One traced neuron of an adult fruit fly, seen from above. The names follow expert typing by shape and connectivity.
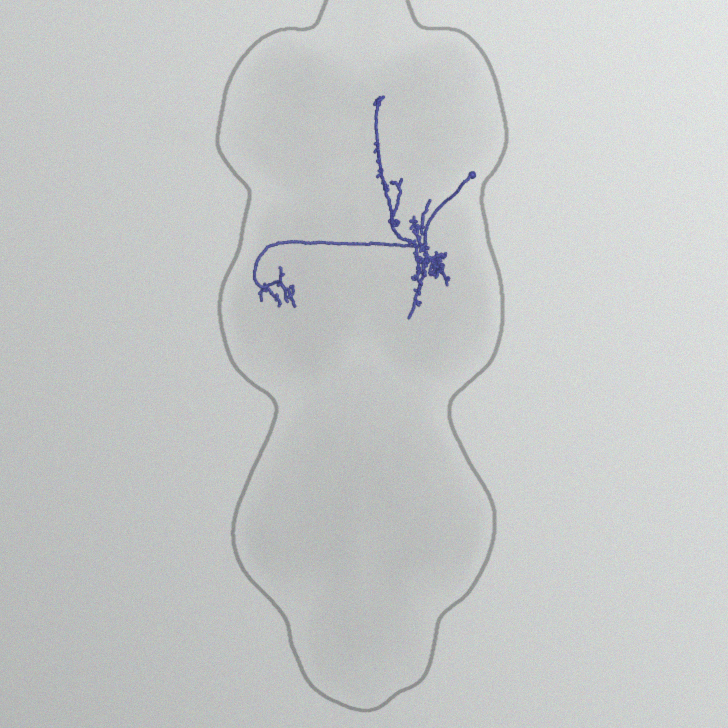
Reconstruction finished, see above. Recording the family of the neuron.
hemilineage 01A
